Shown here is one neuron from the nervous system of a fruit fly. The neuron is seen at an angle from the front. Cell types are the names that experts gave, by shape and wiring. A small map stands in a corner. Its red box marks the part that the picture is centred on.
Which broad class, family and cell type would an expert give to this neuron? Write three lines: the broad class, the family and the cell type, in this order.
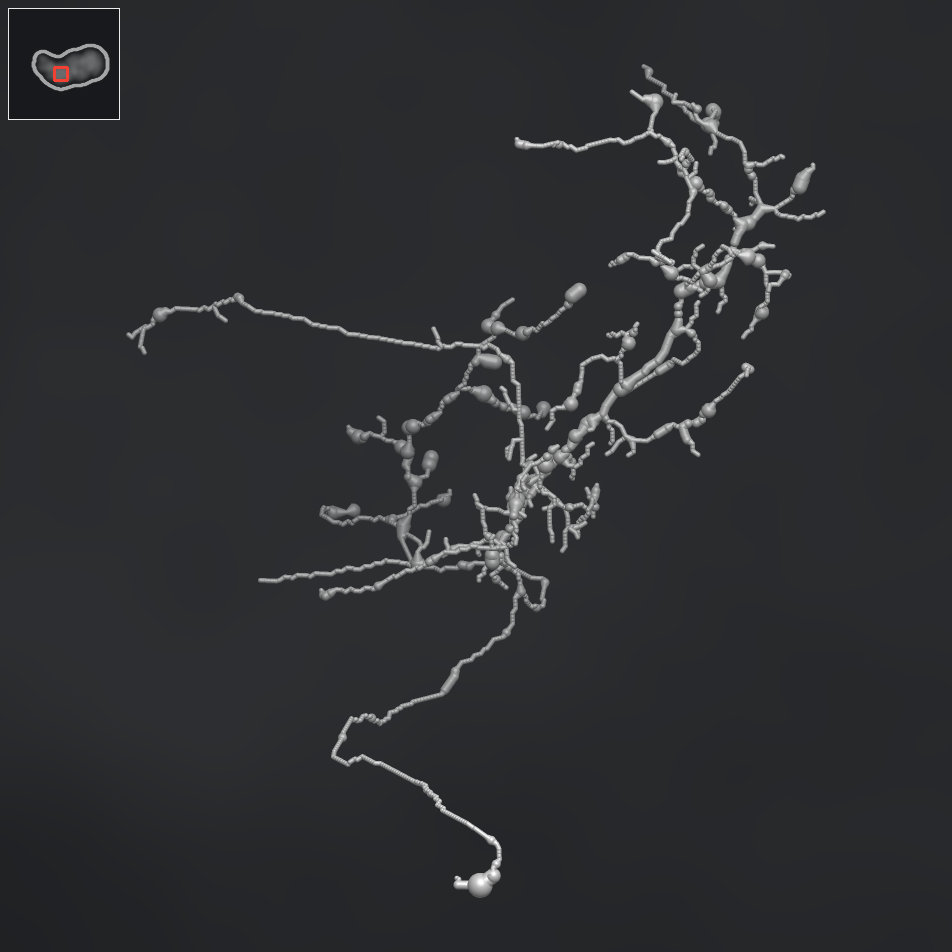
nerve-cord intrinsic neuron
hemilineage 14A
IN14A044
